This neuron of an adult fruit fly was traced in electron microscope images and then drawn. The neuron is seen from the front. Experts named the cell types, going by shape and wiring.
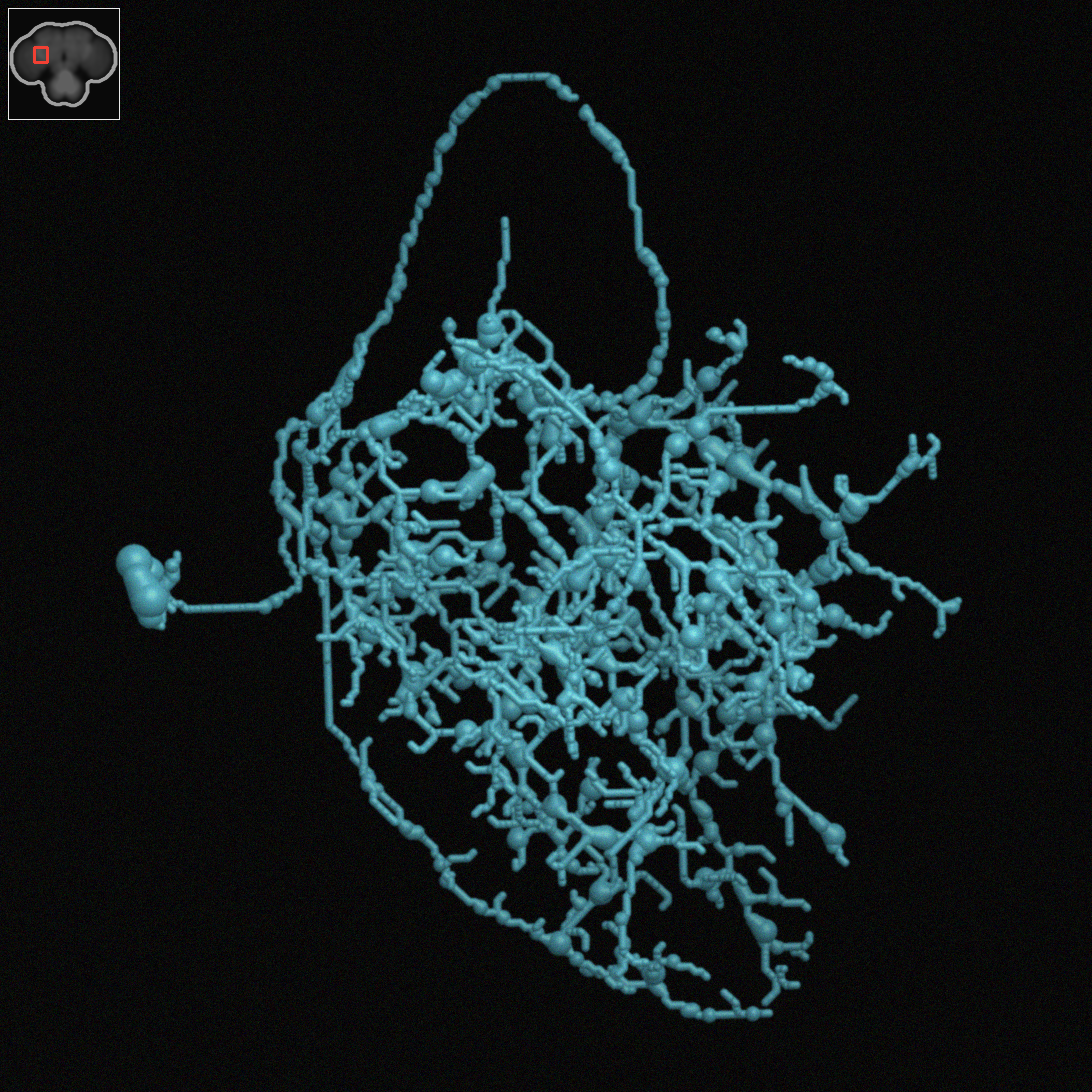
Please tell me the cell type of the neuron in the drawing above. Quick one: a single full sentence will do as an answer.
Under the cell type AVLP104 falls this neuron.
